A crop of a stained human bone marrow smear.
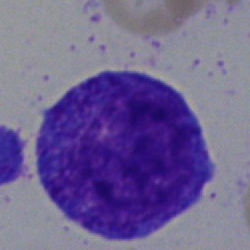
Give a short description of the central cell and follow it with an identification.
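Before anything else, I see a roughly round shape whose outline is mostly smooth. It takes a deep blue-violet stain all the way through. I find no clear vacuoles anywhere in it. The image is slightly blurred, so the finer detail is softened. It is a promyelocyte.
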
